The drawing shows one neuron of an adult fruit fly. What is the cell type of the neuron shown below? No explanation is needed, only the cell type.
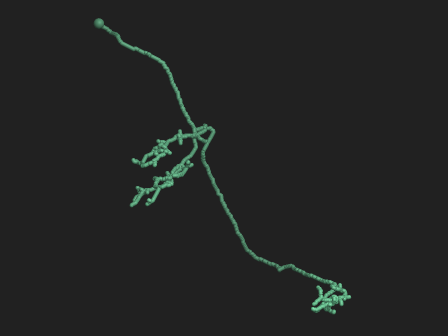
Tm33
